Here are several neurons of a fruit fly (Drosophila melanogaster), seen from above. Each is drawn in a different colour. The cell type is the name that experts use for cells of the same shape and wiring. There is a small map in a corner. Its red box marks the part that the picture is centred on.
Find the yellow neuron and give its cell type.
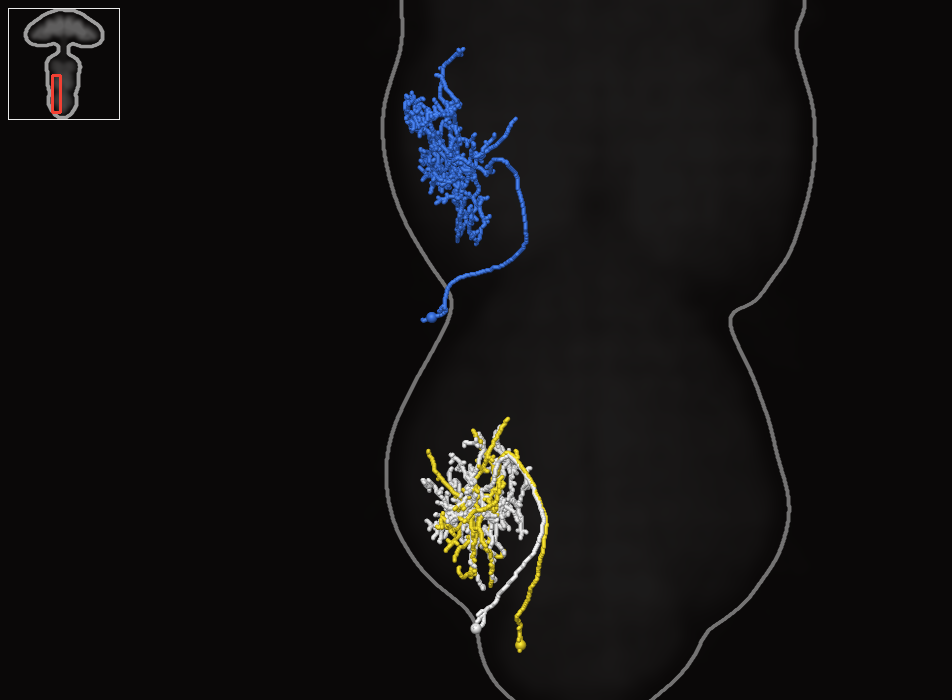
IN21A072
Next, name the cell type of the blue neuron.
IN21A035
